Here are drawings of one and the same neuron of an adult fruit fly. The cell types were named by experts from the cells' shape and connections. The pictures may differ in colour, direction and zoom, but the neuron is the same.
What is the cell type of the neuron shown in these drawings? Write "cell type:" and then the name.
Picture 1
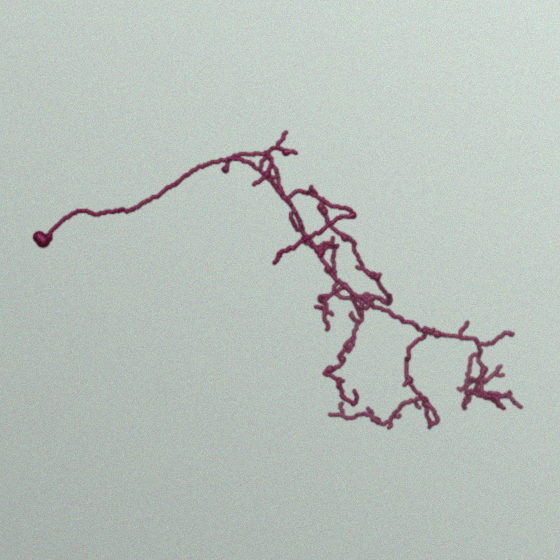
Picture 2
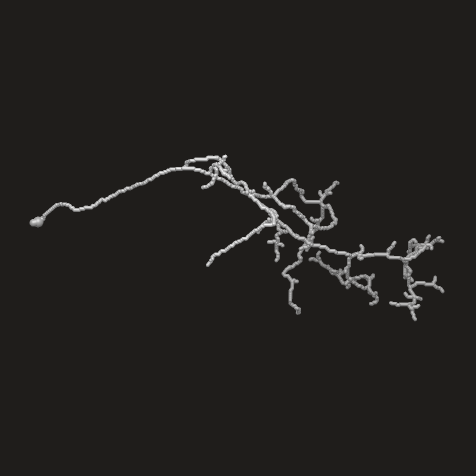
cell type: IN20A.22A086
